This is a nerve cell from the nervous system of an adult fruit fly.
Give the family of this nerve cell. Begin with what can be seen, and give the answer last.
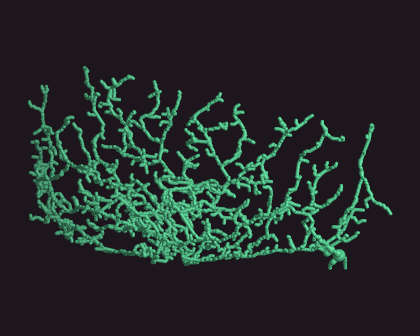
The cell body is at the lower right of the picture. The picture shows more than a hundred branch ends. This is an optic-lobe intrinsic neuron. Its family is Dm.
